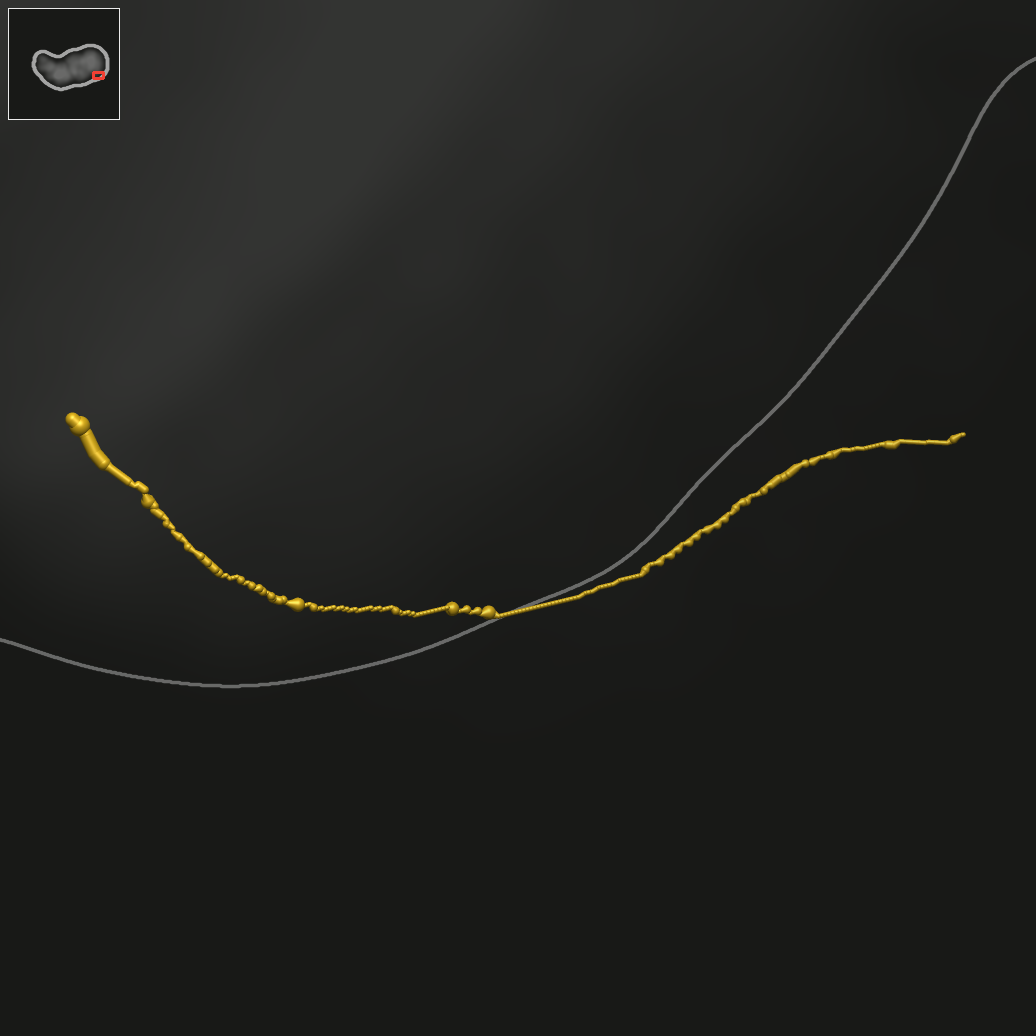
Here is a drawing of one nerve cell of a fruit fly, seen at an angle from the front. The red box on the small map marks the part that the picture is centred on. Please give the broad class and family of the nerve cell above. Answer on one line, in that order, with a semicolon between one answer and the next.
photoreceptor or other optic-lobe sensory neuron; class visual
